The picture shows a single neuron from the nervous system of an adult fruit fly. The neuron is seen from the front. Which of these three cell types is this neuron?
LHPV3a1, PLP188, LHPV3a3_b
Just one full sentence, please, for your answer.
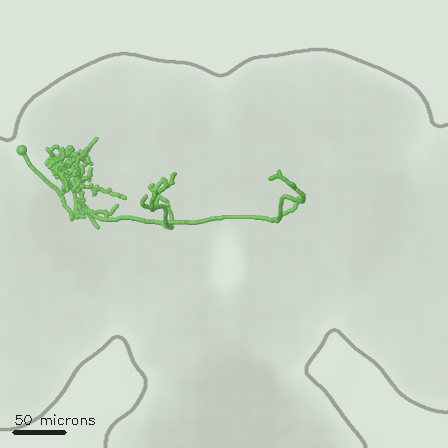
Included in the cell type LHPV3a1 is this neuron.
